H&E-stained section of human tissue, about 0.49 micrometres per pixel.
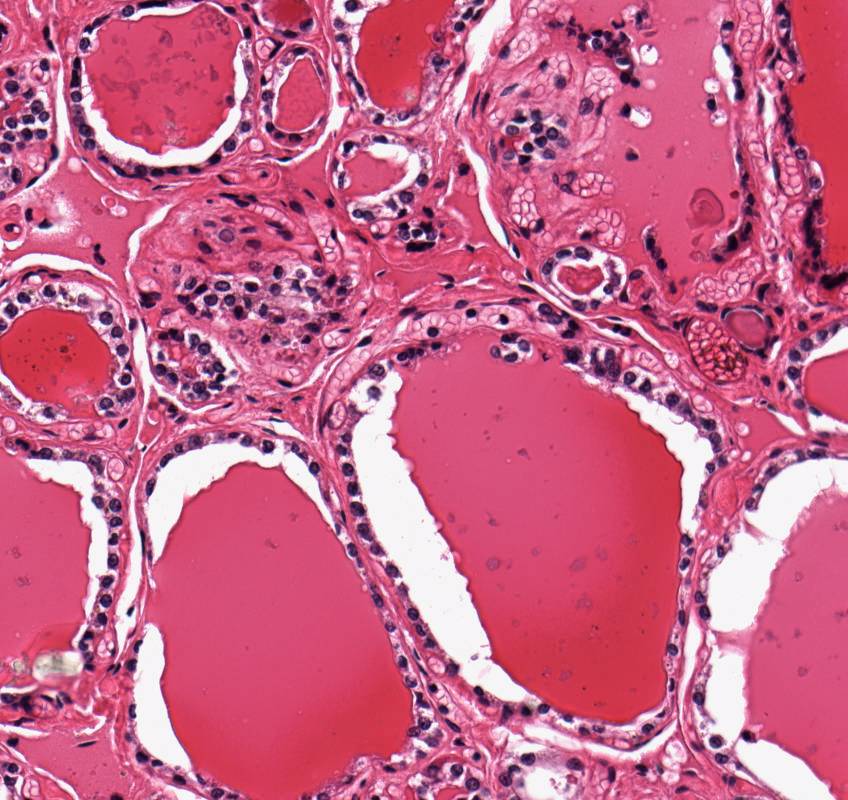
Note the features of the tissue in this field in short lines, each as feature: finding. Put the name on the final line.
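Arrangement: packed, closed, rounded to oval follicles of varying size, largest in the lower half
Lining: single layer of flattened to low cuboidal epithelial cells
Nuclei: small, round, darkly stained
Clear cells: clusters with clear, finely bubbly cytoplasm, upper right and upper centre
Name: thyroid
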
